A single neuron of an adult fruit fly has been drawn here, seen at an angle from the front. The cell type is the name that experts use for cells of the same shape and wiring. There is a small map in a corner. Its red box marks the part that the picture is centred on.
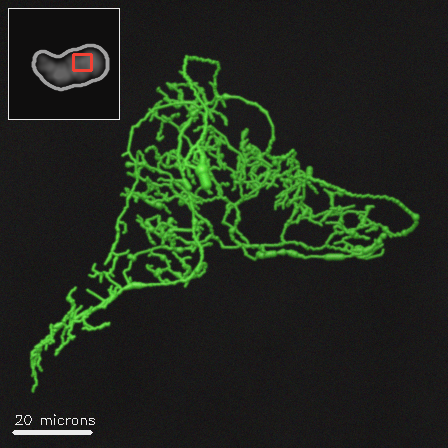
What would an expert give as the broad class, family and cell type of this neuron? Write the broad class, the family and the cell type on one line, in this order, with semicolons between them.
central-brain intrinsic neuron; class CX; FB2B_b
